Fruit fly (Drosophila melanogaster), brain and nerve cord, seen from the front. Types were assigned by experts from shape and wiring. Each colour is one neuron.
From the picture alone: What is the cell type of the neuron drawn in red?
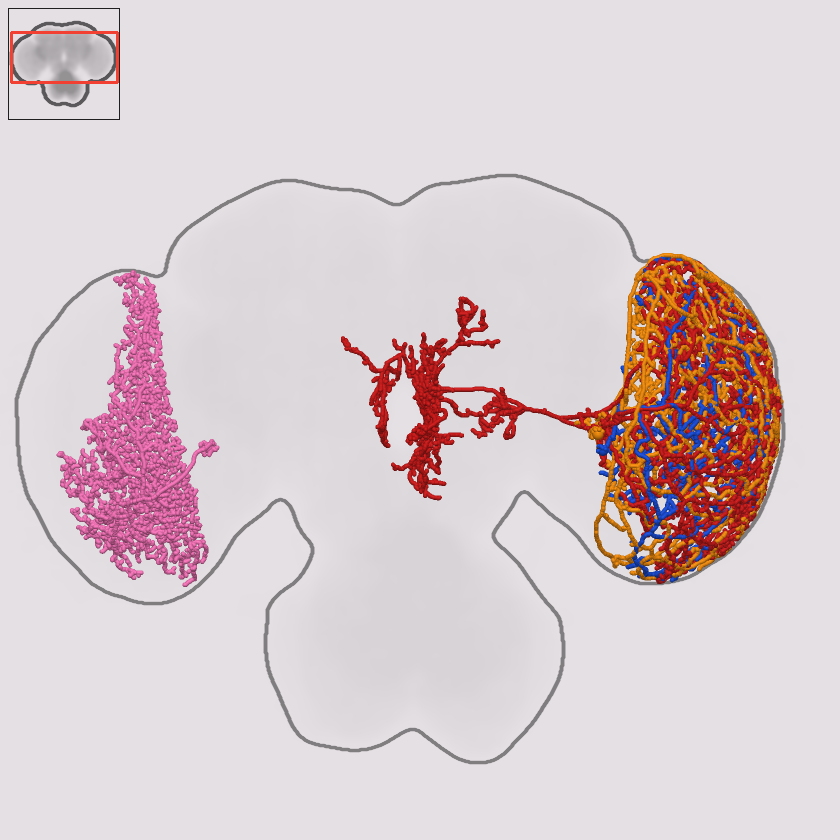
OA-AL2i3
